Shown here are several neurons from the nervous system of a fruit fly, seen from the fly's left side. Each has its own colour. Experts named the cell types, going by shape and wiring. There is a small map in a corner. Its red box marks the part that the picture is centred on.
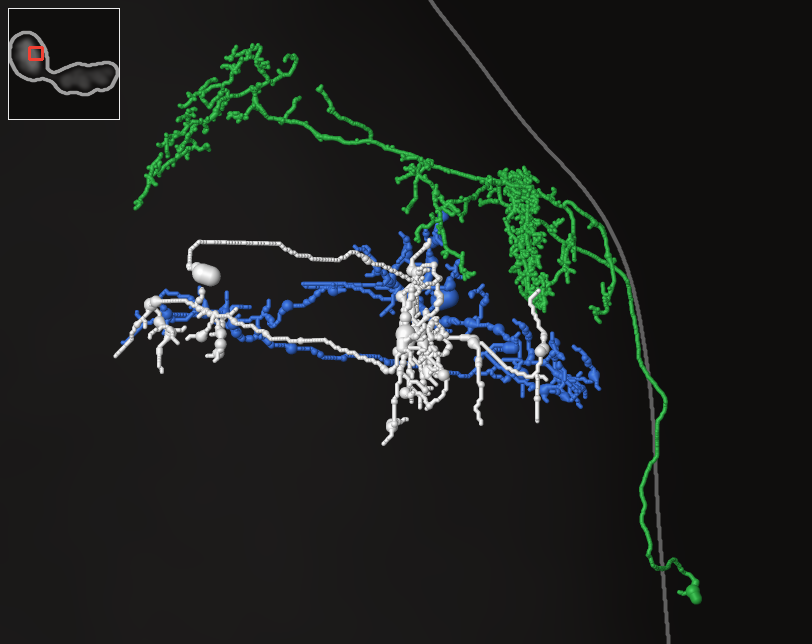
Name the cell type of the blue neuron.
TmY4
